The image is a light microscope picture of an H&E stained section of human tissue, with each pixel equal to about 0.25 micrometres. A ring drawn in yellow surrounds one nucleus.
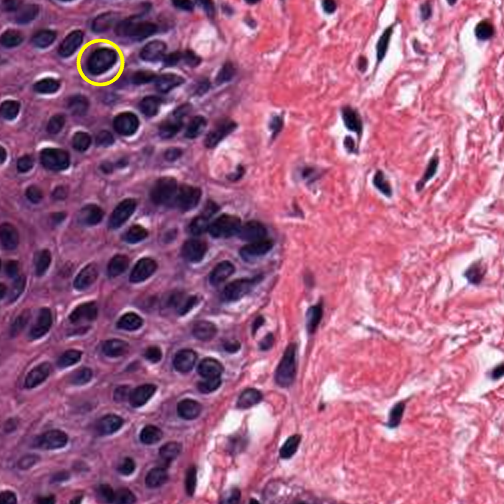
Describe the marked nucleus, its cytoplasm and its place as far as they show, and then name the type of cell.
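The nucleus is oval with a smooth, sharply defined outline. A thin pale clear rim encircles the nucleus, separating it from the cytoplasm. The cytoplasm is pinkish-purple, and the cell's outer border is not distinct from its neighbours. The marked cell is a squamous epithelial cell.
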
